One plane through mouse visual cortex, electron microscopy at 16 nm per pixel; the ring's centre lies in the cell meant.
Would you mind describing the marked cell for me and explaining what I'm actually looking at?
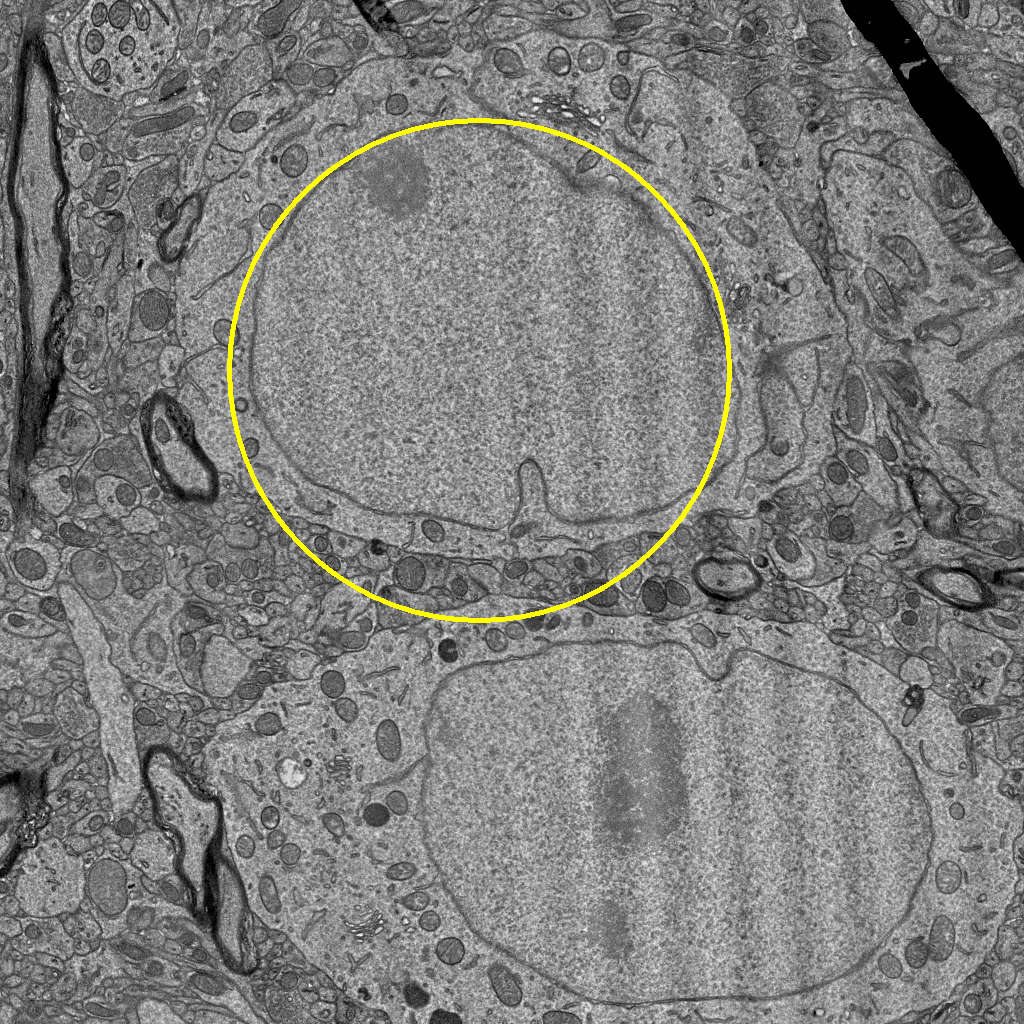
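A round nucleus appears whole, with a darker, rounded granular patch near its upper left edge. A few small mitochondria lie in the cytoplasm below. A band of neuropil separates it from another cell's nucleus lower down. This is an excitatory neuron.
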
